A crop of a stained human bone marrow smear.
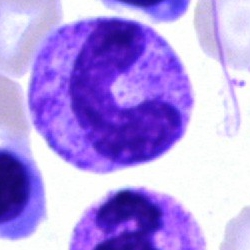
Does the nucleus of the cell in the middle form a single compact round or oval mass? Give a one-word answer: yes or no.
No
